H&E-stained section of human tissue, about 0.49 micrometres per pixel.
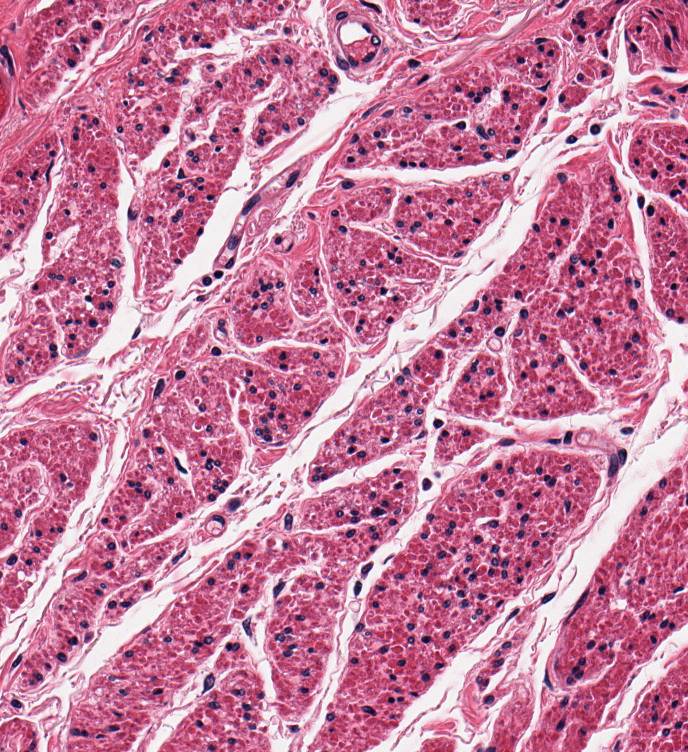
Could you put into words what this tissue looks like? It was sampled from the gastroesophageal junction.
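First, within the bundles, cells cut across form small, closely packed rounded profiles with deep pink cytoplasm. Second, the septa are thin pale-pink collagen strands with a few scattered elongated nuclei. Third, a septum at top centre holds a small vessel with an open round lumen.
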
